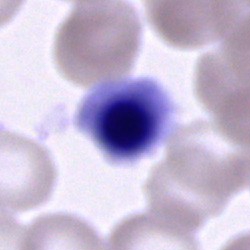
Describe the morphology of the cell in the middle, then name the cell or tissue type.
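Looking first at the chromatin: very dark and dense, with no pattern I can make out. Nor can I find a nucleolus anywhere in the nucleus. A rim of cytoplasm runs all the way round the nucleus. And the outline is slightly angular rather than perfectly round. This is an erythroblast.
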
